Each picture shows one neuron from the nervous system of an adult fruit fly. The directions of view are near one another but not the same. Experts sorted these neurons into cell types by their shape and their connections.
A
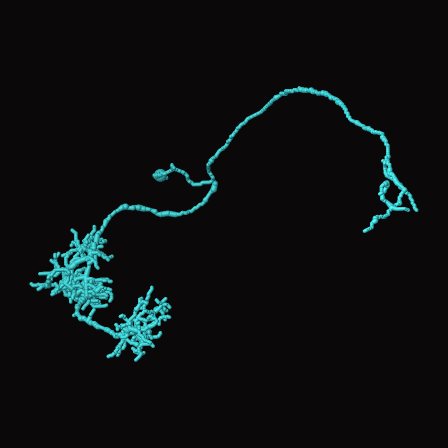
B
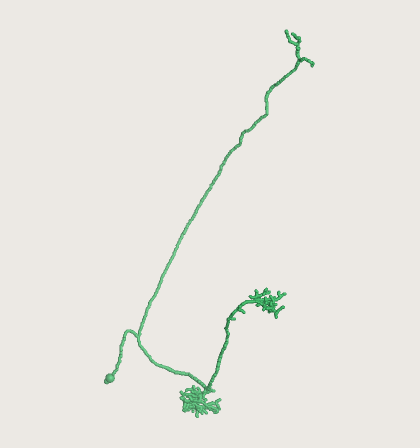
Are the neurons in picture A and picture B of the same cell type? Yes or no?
yes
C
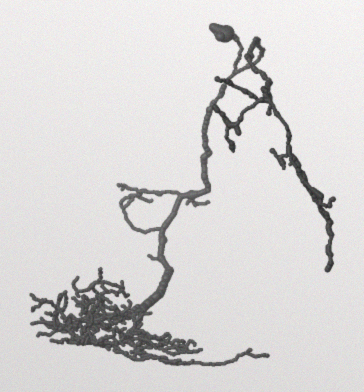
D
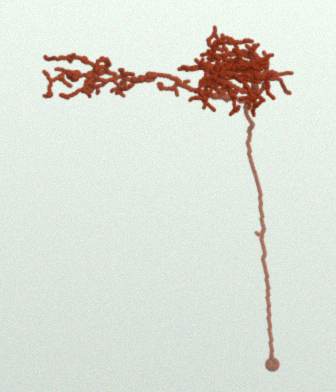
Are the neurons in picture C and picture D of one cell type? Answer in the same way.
no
